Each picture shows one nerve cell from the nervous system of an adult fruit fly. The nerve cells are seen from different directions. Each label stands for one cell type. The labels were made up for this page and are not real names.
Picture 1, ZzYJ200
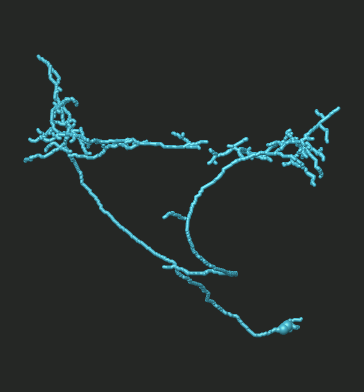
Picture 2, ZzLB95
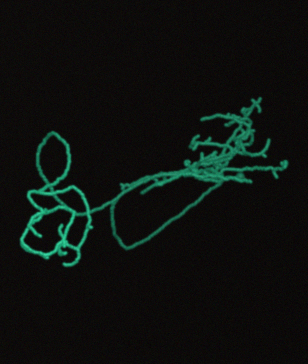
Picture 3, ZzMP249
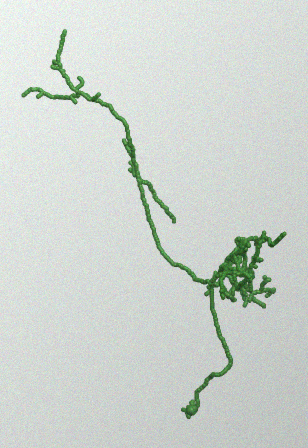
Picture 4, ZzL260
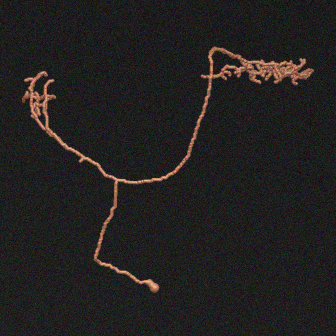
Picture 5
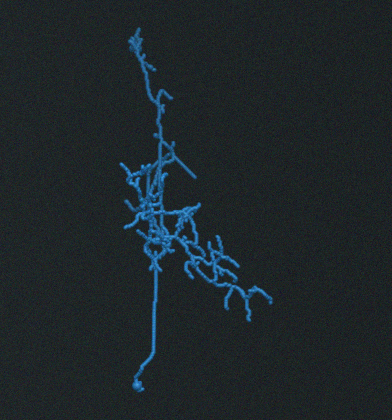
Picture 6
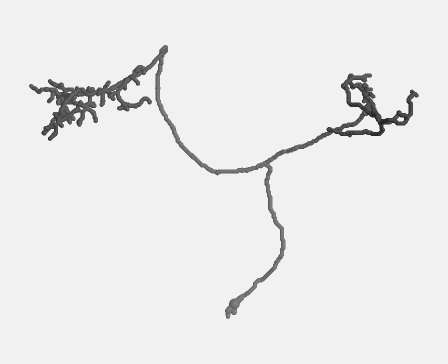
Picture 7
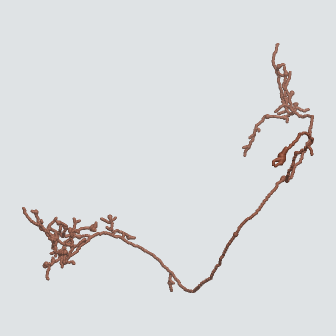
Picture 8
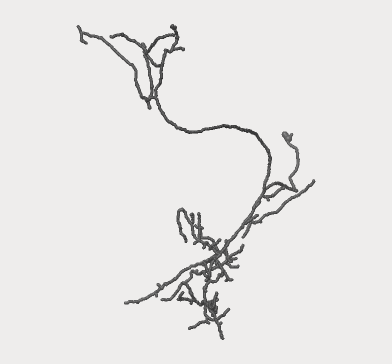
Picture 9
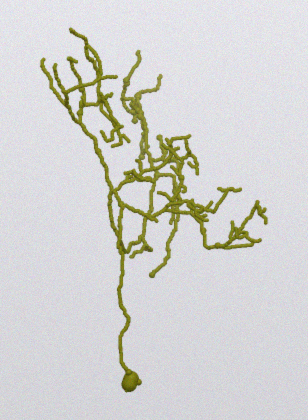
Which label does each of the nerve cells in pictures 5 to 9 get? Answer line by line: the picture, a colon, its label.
5: ZzMP249
6: ZzYJ200
7: ZzYJ200
8: ZzLB95
9: ZzMP249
